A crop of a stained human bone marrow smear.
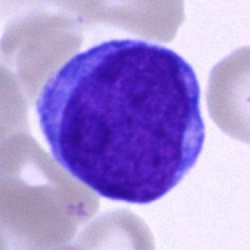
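Blast in a stained human bone marrow smear under the light microscope. The large nucleus fills most of the cell, and its chromatin stains dark purple right across. Around it runs just a thin rim of deep blue cytoplasm, a little wider on the left side.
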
